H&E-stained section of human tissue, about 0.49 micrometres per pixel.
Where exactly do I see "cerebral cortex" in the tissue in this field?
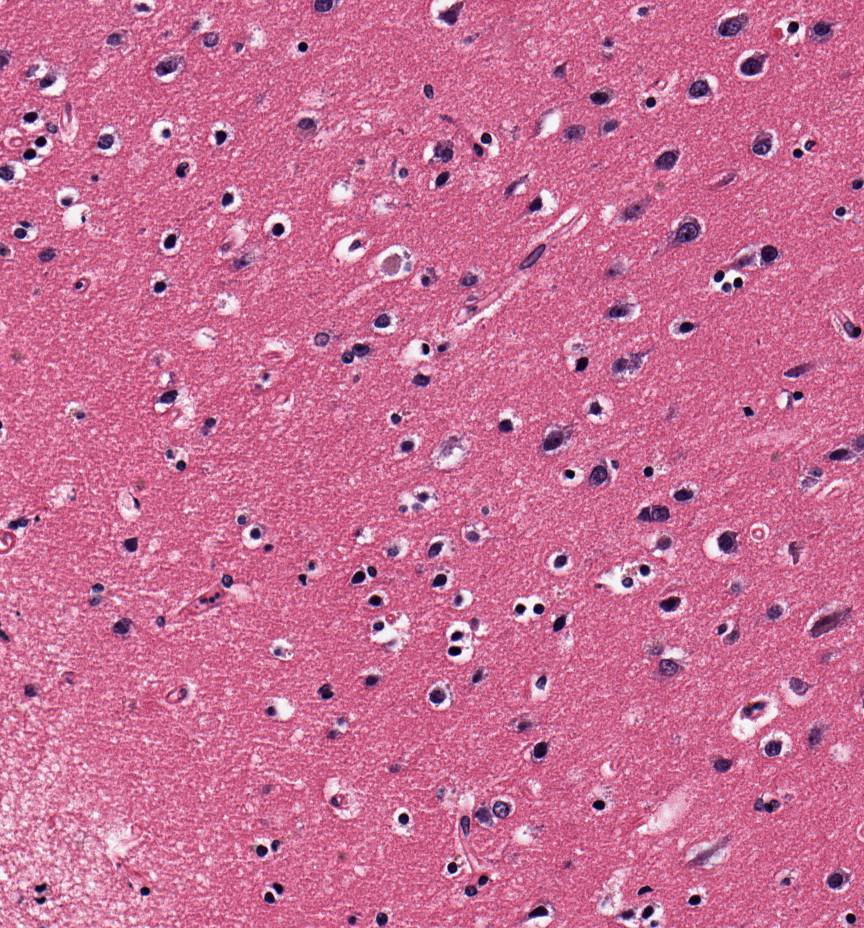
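In this cerebral cortex, most nuclei are small, round and dark, many inside clear halos. Scattered among them, clearest in the right half, are larger angular cells whose purple cytoplasm tapers into pointed processes.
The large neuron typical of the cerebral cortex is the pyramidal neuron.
These match it. Some clear spaces, chiefly centre and lower centre, hold two or three small dark nuclei together. Just above centre, a thin capillary with elongated nuclei runs lower left to upper right.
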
